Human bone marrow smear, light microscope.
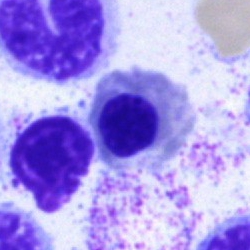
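Erythroblast: an irregular outline, its edge uneven and slightly ruffled. You'll see the nucleus sitting off-centre toward the left, with dense, dark purple chromatin and no visible nucleoli.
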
